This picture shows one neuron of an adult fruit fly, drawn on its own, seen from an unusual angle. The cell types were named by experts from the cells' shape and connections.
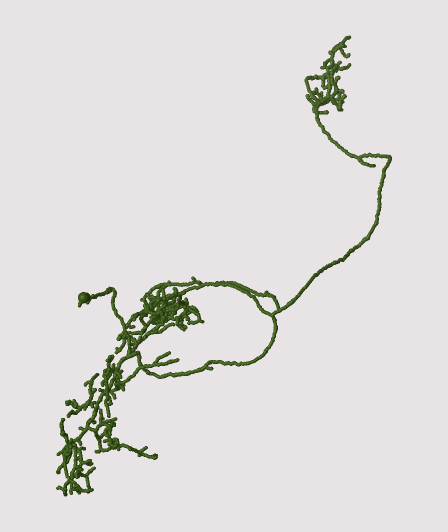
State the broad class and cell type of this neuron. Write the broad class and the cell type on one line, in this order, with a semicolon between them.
central-brain intrinsic neuron; SLP281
